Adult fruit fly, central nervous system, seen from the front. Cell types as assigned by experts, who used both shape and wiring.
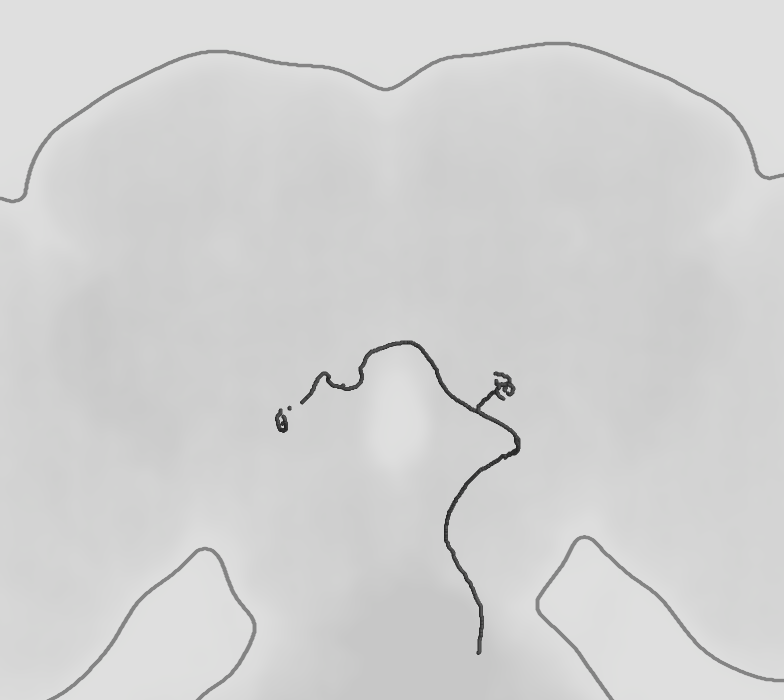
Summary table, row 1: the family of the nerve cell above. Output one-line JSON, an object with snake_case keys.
{"family": "class olfactory"}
